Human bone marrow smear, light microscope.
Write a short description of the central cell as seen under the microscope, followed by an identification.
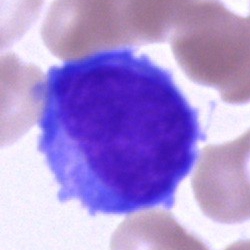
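Border bumpy, not smooth; outline roughly round. Small blunt projections on border, clearest along left and lower edges. Nucleus toward upper right; widest cytoplasm band at lower left. Cytoplasmic granules: none seen. Cell: blast.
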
